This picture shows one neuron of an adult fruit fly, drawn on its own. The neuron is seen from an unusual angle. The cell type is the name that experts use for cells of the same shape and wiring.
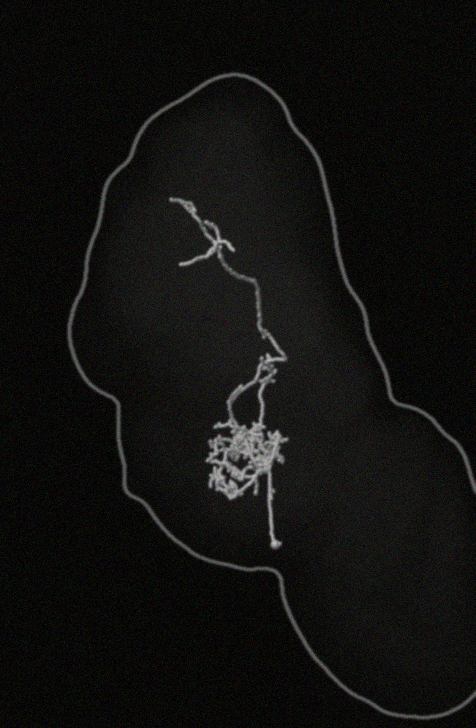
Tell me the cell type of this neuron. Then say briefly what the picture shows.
Its cell type is CB1190. It is a central-brain intrinsic neuron. Its cell body lies at the bottom of the picture. In this view it is more than twice as tall as it is wide.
